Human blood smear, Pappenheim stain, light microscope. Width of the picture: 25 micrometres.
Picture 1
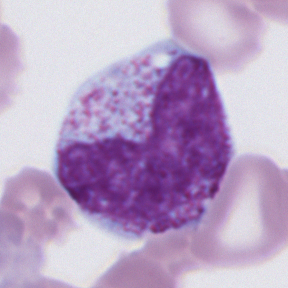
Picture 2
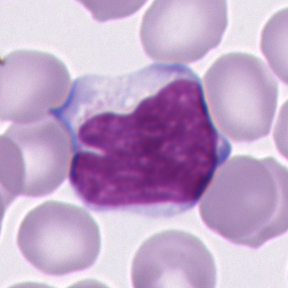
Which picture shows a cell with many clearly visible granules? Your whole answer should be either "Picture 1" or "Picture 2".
Picture 1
